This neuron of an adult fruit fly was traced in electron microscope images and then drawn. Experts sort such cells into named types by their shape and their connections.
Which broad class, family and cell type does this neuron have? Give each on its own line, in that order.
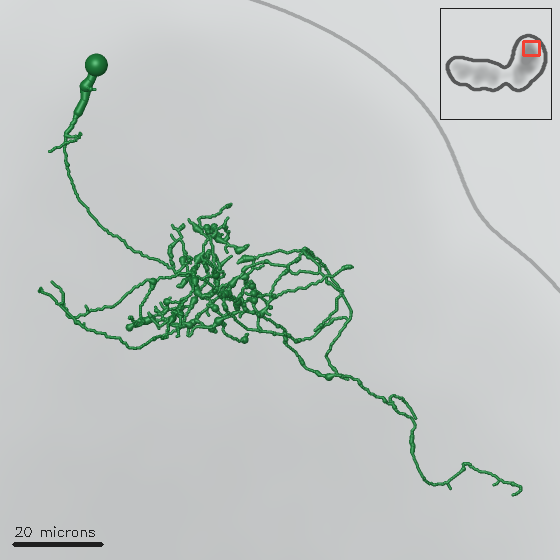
central-brain intrinsic neuron
hemilineage VLPd&p1_posterior
CB2398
